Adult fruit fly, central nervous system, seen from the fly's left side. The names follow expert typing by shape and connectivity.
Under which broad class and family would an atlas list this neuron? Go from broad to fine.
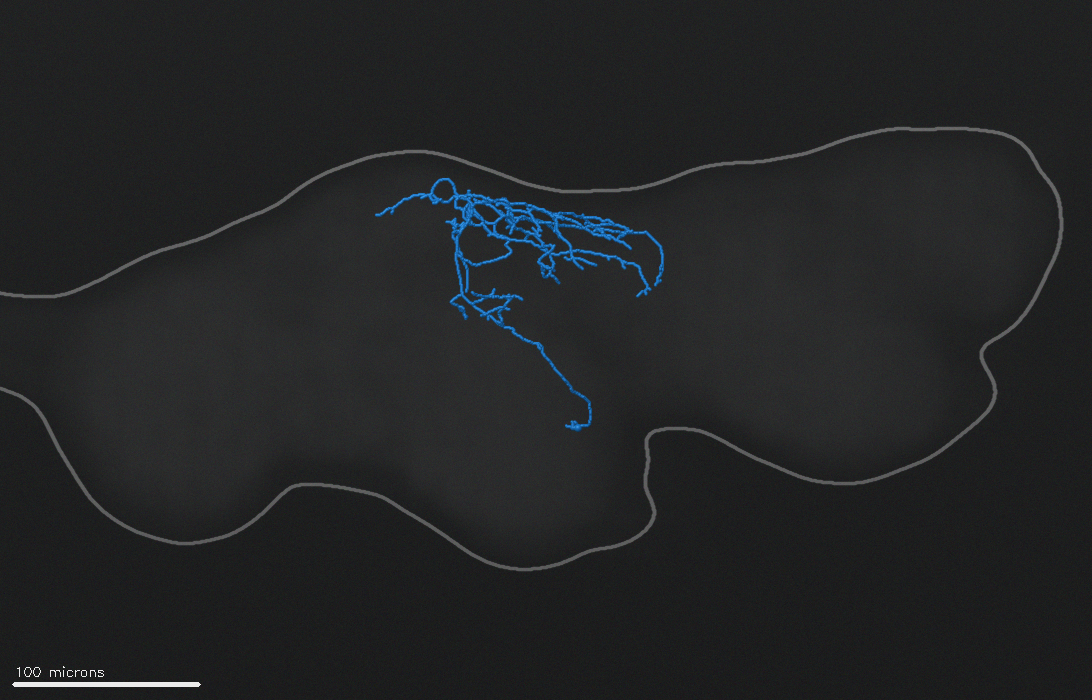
nerve-cord intrinsic neuron; hemilineage 12A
